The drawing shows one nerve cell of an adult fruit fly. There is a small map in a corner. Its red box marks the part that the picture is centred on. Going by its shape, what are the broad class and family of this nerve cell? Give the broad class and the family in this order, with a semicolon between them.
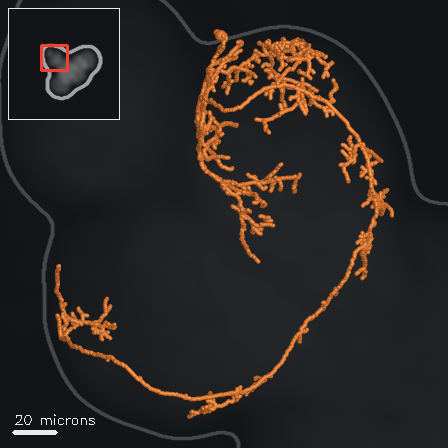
nerve-cord intrinsic neuron; hemilineage 19A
